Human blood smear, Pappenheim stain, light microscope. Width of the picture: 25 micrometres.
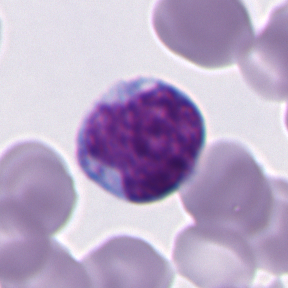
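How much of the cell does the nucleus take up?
It fills most of the cell.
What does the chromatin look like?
Dark purple and coarsely clumped, and no nucleoli can be seen in the nucleus.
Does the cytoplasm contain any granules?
No, it shows none.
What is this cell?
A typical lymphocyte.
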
